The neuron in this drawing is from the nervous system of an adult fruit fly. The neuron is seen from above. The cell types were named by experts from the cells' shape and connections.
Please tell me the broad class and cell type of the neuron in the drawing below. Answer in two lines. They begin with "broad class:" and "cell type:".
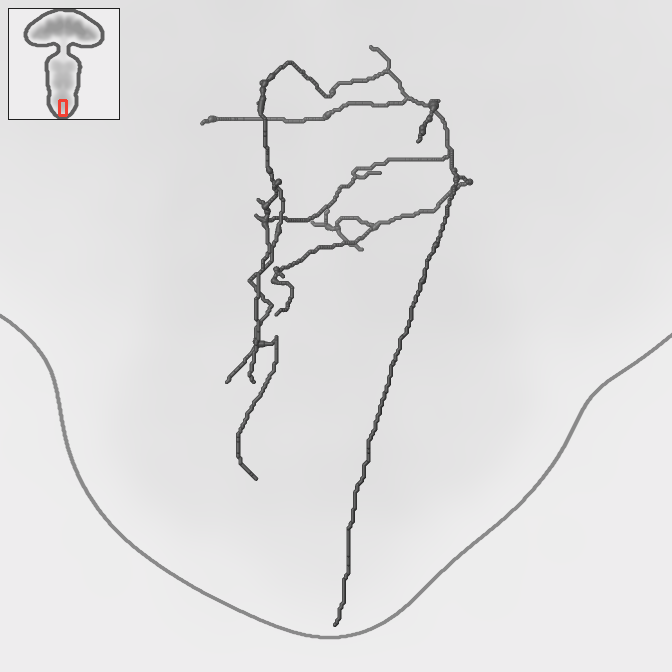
broad class: sensory neuron entering the nerve cord
cell type: SNxx20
